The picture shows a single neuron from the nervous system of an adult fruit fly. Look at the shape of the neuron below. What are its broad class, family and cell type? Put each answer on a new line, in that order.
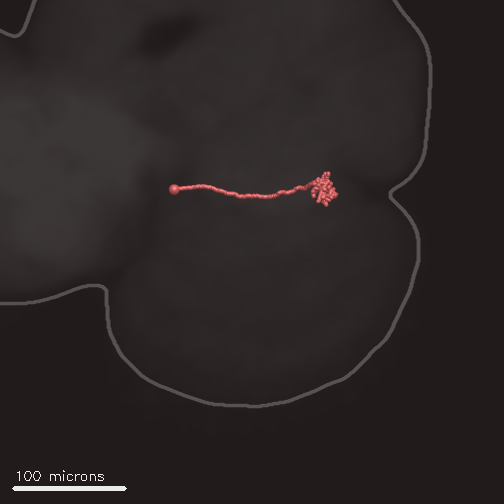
optic-lobe intrinsic neuron
Li
Li22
